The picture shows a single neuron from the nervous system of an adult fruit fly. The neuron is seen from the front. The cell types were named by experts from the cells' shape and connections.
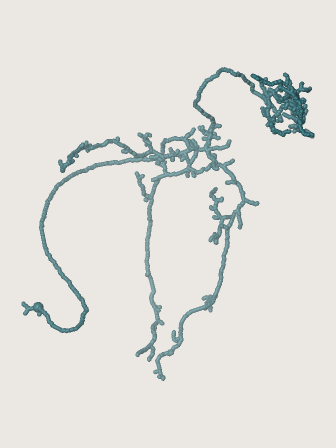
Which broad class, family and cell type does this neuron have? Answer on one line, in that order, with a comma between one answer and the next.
central-brain intrinsic neuron, hemilineage SLPav2, SMP046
